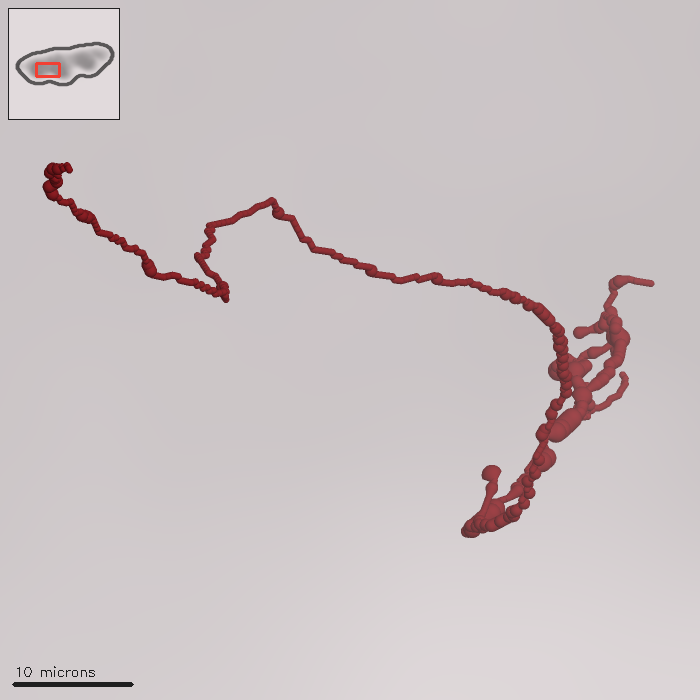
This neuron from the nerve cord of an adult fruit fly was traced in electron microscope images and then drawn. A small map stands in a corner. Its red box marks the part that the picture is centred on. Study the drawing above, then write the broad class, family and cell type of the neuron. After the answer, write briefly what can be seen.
Its broad class is sensory neuron entering the nerve cord. Its family is called class gustatory. It is of cell type WG1. No cell body is drawn. From left to right in the picture it spans about 50 microns. It has a dozen or fewer branch ends.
